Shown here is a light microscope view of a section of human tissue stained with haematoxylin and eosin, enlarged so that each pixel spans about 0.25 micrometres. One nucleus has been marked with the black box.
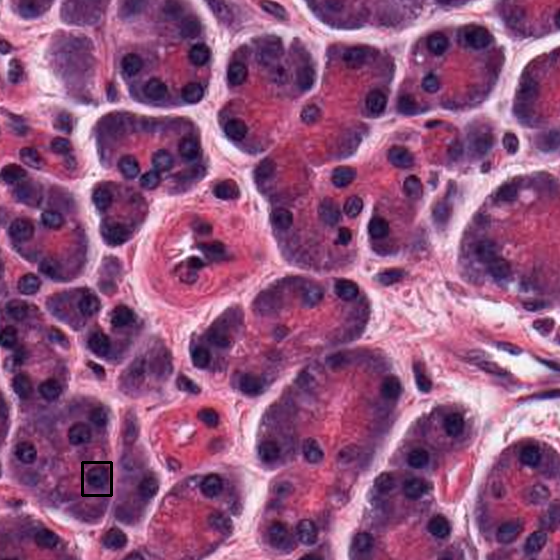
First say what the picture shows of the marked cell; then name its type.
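The nucleus is round and dark-stained, with a smooth, clear-cut edge. The cytoplasm around the nucleus is purple and finely granular, and the cell's outline against its neighbours is hard to make out. The cell lies within a rounded cluster of cells packed closely together, each with a round nucleus. This cluster is bounded by thin, pale pink strands of fibres. The marked cell is a pancreatic acinar cell.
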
